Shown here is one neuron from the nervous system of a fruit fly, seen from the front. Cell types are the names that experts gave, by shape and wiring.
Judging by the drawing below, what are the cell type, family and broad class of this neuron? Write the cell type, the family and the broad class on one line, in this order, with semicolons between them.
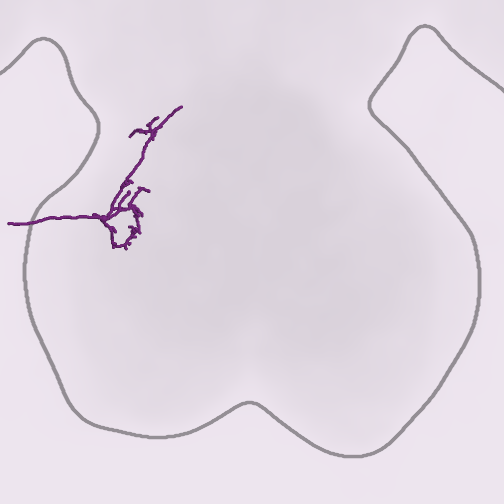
SNpp37; class mechanosensory proprioceptive; sensory neuron entering the nerve cord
